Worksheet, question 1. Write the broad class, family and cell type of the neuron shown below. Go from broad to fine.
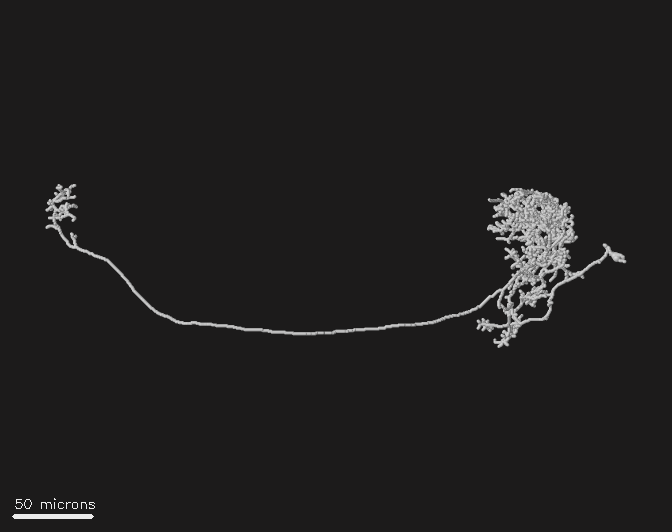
central-brain intrinsic neuron; hemilineage VLPl&d1_lateral; AVLP431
